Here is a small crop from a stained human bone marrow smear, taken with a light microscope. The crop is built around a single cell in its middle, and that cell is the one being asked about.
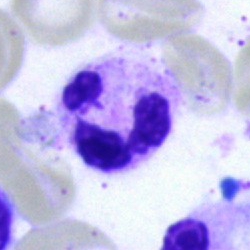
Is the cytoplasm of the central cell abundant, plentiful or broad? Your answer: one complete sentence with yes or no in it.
Yes, what surrounds the nucleus is a broad expanse of cytoplasm.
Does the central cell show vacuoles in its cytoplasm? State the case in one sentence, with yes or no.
No, the cytoplasm of this cell lacks vacuoles entirely.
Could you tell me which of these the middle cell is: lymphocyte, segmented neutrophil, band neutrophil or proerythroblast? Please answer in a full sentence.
At the middle of the frame sits a segmented neutrophil.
